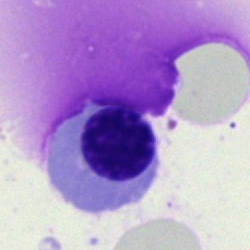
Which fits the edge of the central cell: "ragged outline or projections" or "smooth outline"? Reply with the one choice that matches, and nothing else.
Smooth outline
